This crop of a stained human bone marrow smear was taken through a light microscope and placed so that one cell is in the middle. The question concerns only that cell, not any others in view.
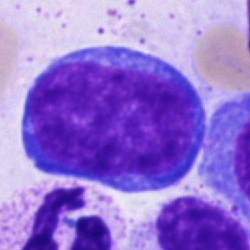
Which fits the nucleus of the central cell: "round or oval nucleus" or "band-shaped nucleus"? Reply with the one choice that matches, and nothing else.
Round or oval nucleus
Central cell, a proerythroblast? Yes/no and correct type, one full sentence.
Yes, the cell at the heart of the crop is a proerythroblast.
